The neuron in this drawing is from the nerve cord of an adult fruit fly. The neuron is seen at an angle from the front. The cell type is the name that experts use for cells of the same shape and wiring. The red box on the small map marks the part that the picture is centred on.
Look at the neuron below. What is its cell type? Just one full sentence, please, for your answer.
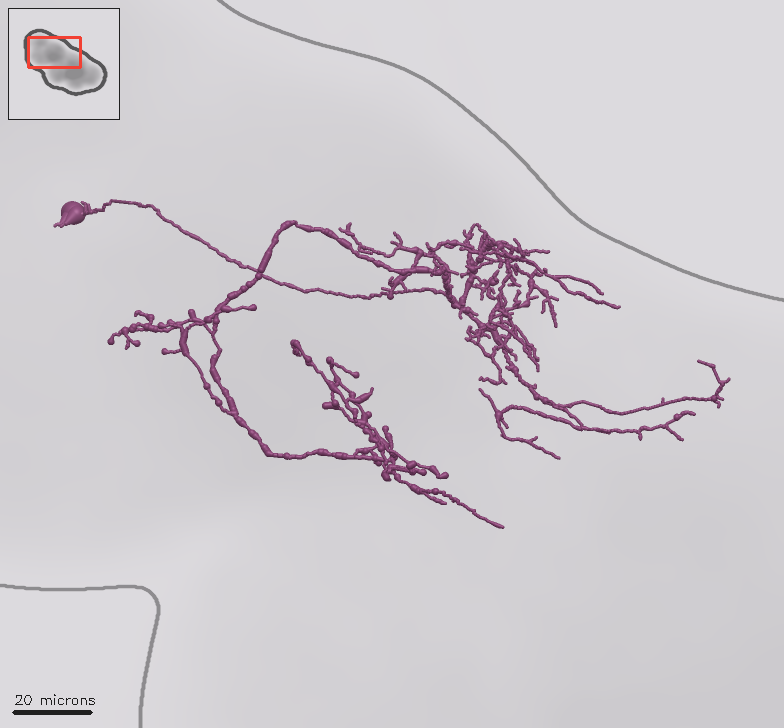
Of the cell type IN06A038 is this neuron.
